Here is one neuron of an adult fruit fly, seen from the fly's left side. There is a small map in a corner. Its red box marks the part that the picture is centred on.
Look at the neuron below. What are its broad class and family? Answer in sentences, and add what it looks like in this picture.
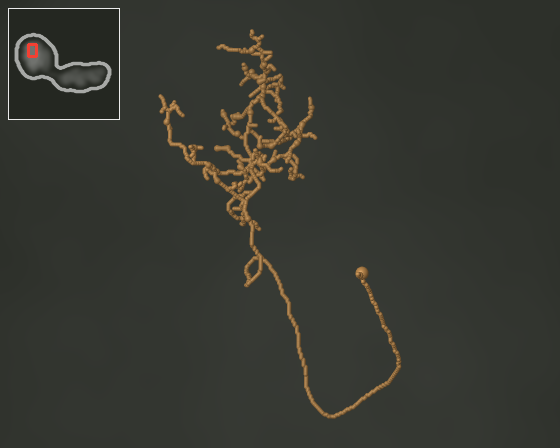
This is a central-brain intrinsic neuron. Its family is hemilineage VPNp&v1_posterior. The picture shows dozens of branch ends. In this view it is taller than it is wide.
